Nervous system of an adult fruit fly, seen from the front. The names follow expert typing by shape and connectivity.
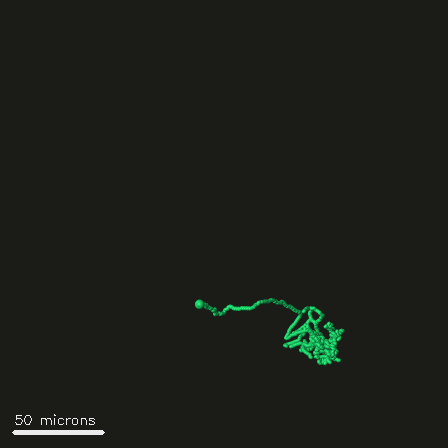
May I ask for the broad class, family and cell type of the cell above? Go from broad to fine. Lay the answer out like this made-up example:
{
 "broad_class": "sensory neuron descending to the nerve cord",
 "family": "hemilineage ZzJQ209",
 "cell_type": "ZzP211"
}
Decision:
{
 "broad_class": "nerve-cord intrinsic neuron",
 "family": "hemilineage 14A",
 "cell_type": "IN14A115"
}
